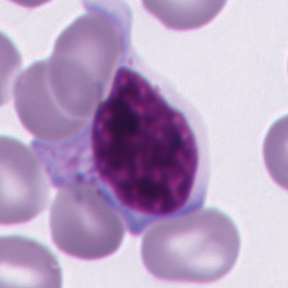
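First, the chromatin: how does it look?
Dense, dark purple and coarsely clumped, as far as I can make out.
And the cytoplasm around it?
Pale blue, and widest on the left side of the nucleus.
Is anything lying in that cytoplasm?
Yes, a few fine reddish-purple granules, over on the left.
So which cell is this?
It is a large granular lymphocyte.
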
